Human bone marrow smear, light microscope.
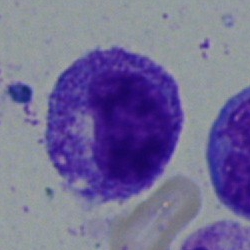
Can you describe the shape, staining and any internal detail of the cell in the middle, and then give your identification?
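Numerous purple granules crowd the cytoplasm, and where they reach the surface the cell edge looks finely uneven. The nucleus is placed off-centre, toward the right. Beside its left edge lies a paler, less granular area of cytoplasm. This cell is a myelocyte.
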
